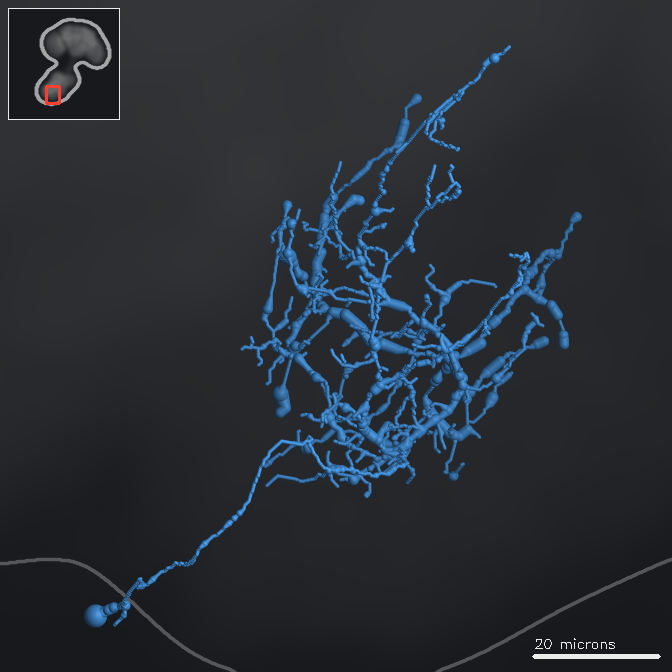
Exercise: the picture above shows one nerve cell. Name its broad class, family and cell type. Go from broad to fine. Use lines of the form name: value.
broad class: nerve-cord intrinsic neuron
family: hemilineage 13B
cell type: IN13B046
